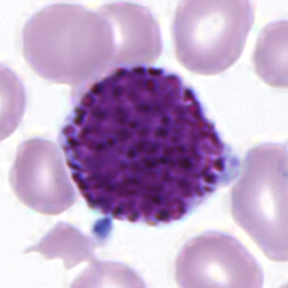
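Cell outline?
Roughly round.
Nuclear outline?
Cannot be made out through the granules.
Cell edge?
Beaded and knobbly, from granules at the margin.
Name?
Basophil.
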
